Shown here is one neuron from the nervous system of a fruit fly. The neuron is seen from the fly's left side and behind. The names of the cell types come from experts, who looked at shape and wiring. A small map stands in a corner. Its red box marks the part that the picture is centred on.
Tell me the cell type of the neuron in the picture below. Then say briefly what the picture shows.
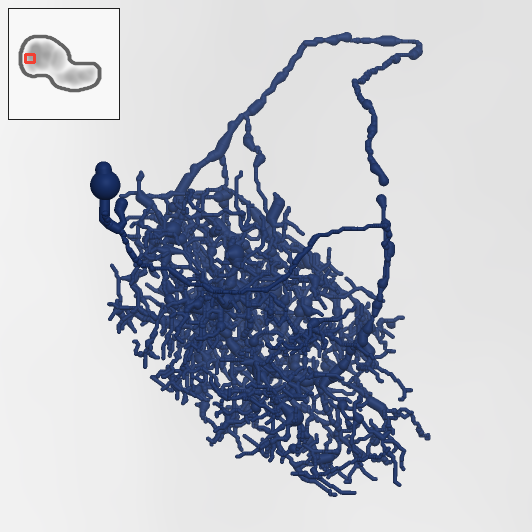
It is of cell type AVLP400. Its broad class is central-brain intrinsic neuron. As drawn here it is taller than it is wide.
